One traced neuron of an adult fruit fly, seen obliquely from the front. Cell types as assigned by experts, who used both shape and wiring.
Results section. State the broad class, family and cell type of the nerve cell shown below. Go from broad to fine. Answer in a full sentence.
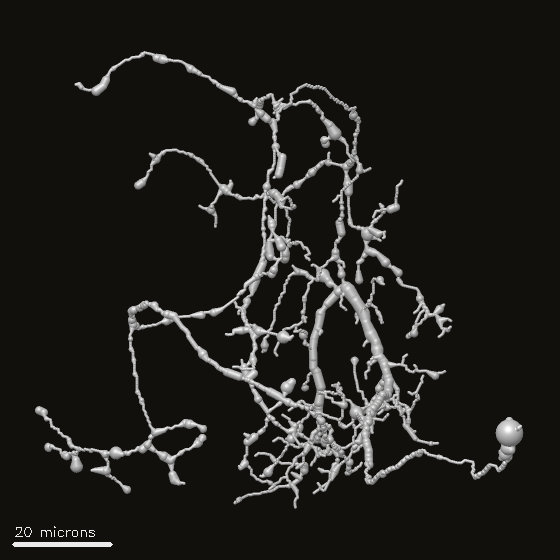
A nerve-cord intrinsic neuron of hemilineage 01A, type IN01A036.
